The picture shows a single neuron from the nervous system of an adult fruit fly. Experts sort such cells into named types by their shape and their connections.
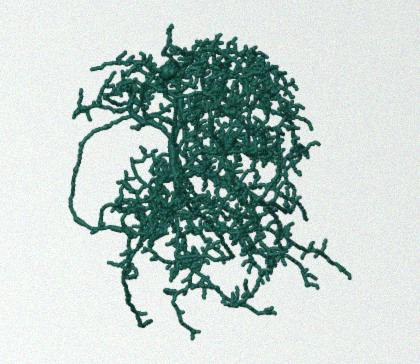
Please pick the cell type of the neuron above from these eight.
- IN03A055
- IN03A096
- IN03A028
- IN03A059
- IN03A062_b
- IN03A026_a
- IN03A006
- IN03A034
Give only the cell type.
IN03A006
